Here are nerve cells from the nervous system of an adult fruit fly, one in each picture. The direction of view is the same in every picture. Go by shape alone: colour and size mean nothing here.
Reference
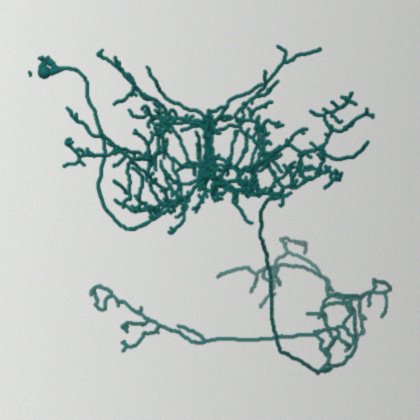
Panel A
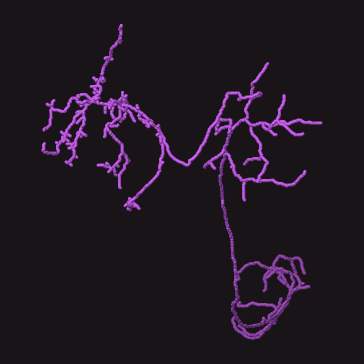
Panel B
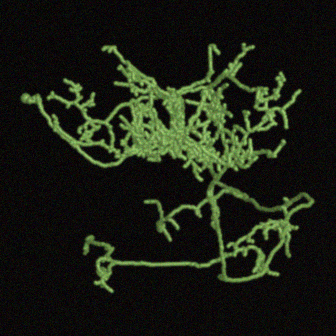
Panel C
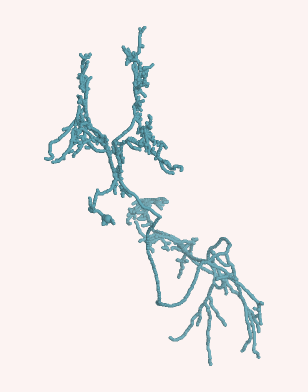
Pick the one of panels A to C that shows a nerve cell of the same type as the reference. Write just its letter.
B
